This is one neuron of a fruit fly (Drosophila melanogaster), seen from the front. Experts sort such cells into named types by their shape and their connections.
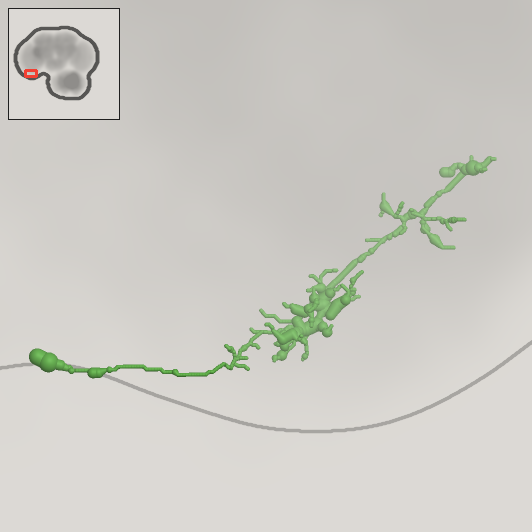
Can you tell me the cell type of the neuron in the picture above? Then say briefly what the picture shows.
It is of cell type Mi4. It is an optic-lobe intrinsic neuron. The picture shows dozens of branch ends. As drawn here it is wider than it is tall.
